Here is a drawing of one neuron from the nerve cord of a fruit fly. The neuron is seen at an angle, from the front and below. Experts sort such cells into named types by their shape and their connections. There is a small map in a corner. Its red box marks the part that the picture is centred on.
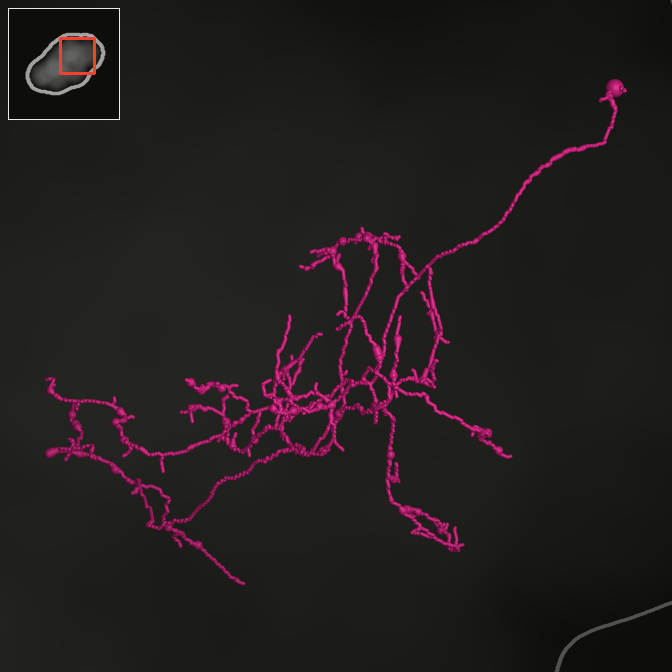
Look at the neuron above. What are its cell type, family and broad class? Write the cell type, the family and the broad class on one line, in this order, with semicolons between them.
IN09B049; hemilineage 09B; nerve-cord intrinsic neuron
